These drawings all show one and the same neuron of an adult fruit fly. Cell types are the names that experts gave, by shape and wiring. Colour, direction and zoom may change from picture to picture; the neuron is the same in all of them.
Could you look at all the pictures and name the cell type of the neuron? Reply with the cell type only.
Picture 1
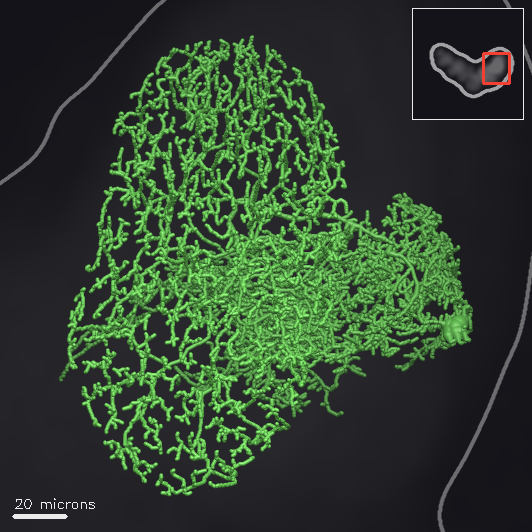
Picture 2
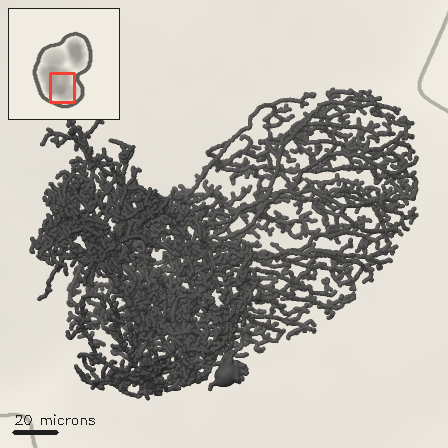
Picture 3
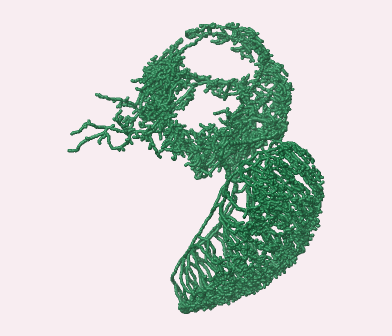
LT56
